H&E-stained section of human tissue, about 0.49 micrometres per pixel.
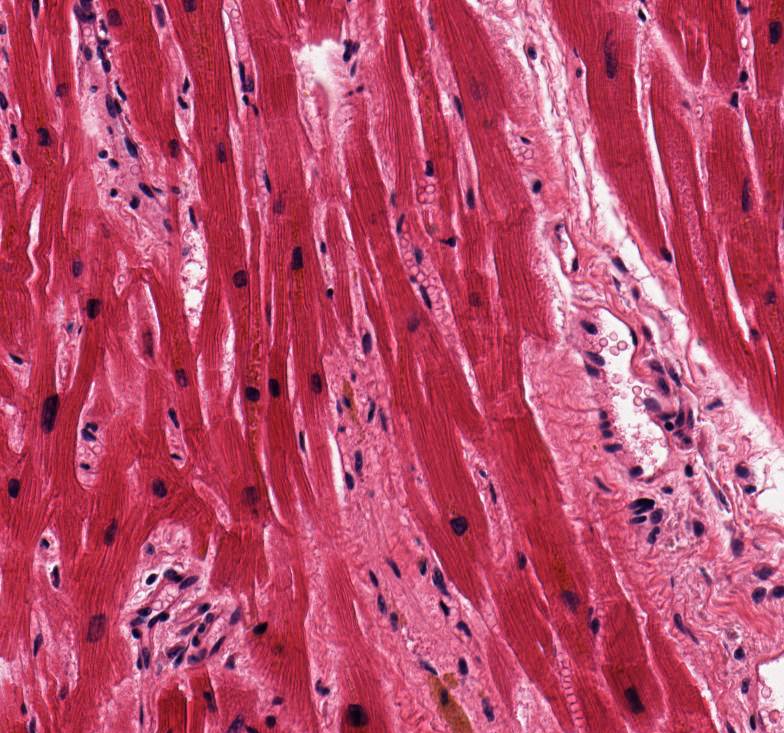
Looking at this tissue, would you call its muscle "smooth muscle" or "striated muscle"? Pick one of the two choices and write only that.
Striated muscle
